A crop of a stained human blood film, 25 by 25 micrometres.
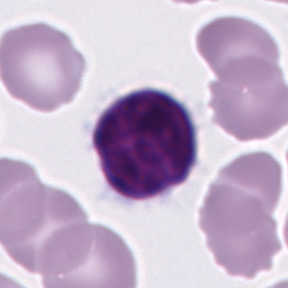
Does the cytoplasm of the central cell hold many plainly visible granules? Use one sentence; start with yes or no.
No, visible granules are absent from the cytoplasm of this cell.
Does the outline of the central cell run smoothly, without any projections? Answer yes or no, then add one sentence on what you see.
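No. Fine, hair-like pale projections stick out from the cell surface on several sides.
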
